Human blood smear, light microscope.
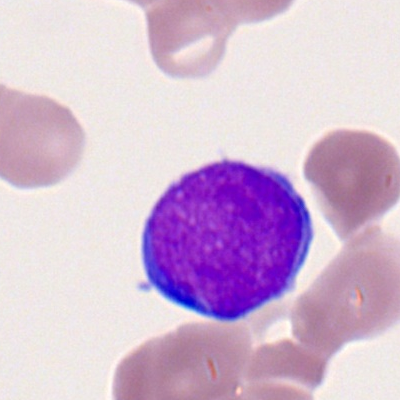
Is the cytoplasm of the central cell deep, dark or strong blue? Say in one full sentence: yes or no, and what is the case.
Yes, the cell's cytoplasm has a deep or dark blue colour.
